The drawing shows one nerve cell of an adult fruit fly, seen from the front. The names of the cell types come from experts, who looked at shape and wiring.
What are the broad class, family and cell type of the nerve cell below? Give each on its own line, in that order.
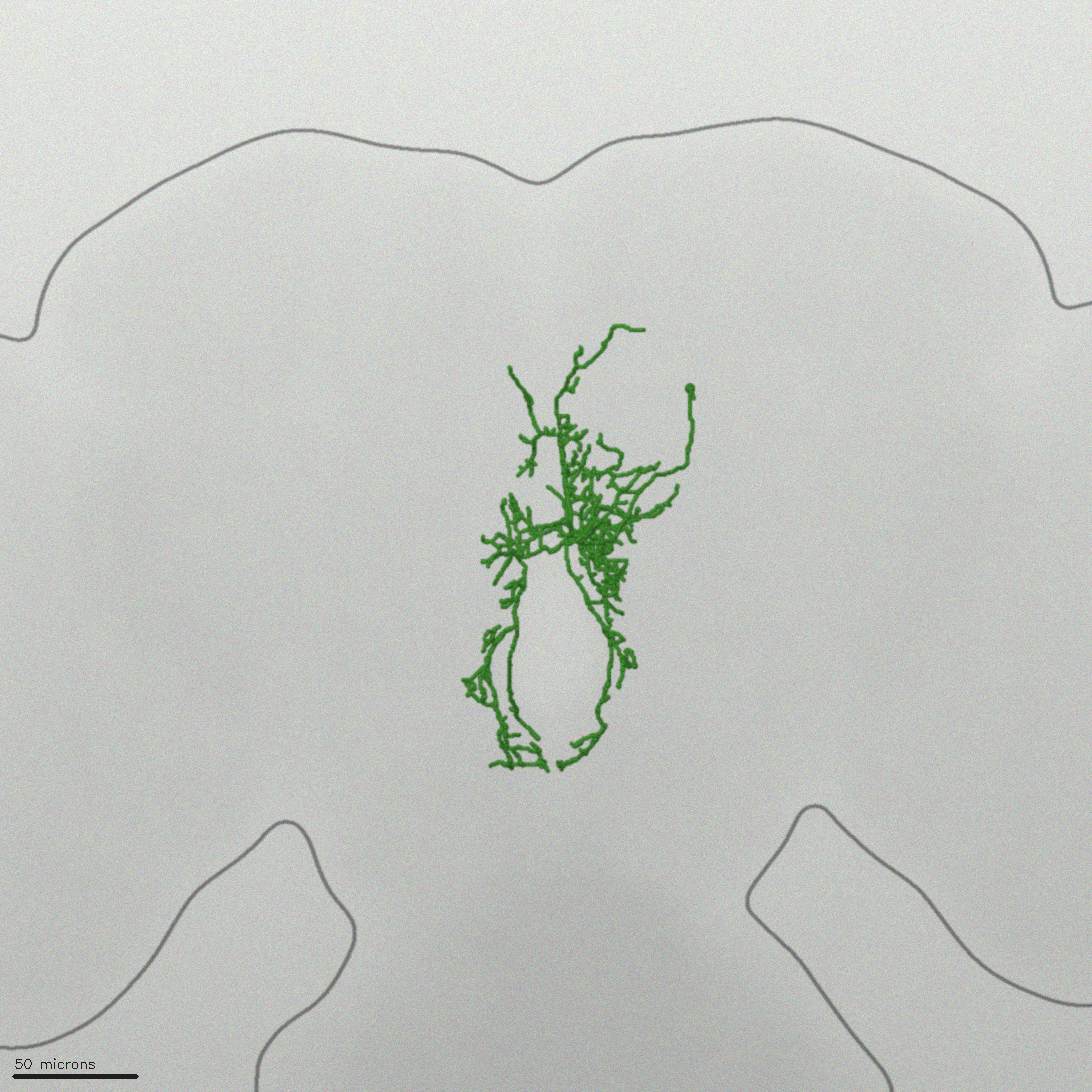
central-brain intrinsic neuron
hemilineage VLPp2
PS202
